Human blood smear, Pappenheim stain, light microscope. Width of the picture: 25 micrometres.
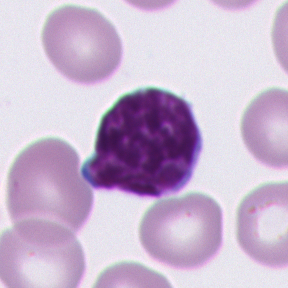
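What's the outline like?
Roughly round, slightly angular at the edge.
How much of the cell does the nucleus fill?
Nearly the whole cell, with dark purple, coarsely clumped chromatin.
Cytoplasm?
Scant, mostly a small pale blue rim at lower left.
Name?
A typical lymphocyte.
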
